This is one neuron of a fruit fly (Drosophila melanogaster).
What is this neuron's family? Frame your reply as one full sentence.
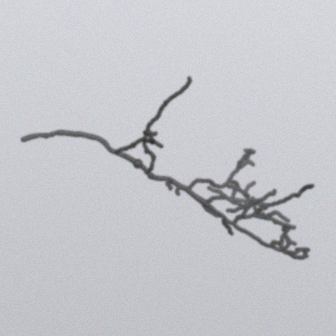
Under the family class mechanosensory proprioceptive is grouped this neuron.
